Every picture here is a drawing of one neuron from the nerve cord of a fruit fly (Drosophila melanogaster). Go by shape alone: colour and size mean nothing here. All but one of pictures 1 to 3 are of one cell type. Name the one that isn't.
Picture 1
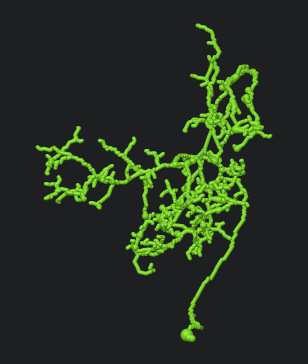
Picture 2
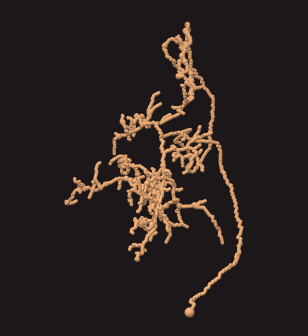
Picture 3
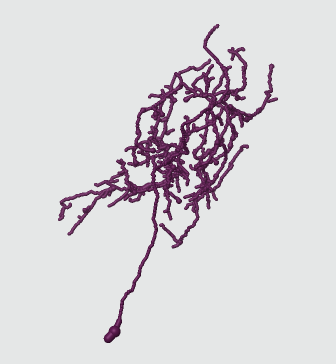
3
